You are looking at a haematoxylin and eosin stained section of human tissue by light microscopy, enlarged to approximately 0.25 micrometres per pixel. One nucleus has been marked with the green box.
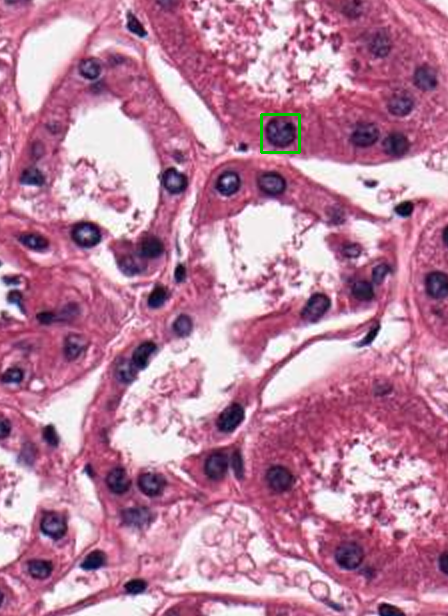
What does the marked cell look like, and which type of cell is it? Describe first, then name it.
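The nucleus is round, with a smooth, sharply defined edge and dark, somewhat clumped chromatin. The nucleus lies toward the base of the cell, on the side facing the narrow space outside the tubule rather than the lumen. The cytoplasm is plentiful, deep pink and finely granular, with no clear boundary between it and the neighbouring cells. The cell is one of a row of cells lining a lumen that holds pale, frothy material, and its edge toward the lumen is ragged and fluffy. It is a proximal tubule cell.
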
